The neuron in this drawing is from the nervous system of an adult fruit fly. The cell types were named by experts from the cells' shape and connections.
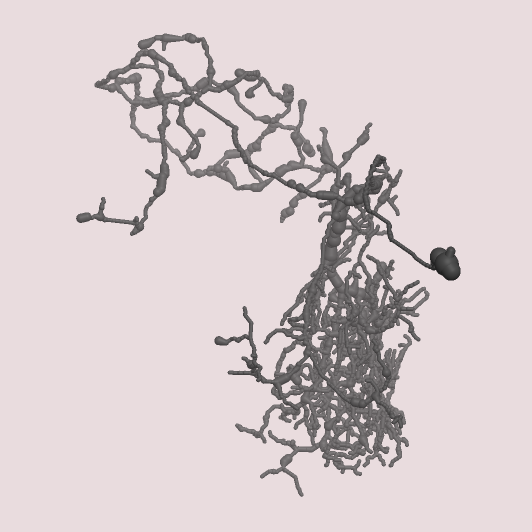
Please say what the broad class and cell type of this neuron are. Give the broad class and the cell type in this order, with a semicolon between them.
central-brain intrinsic neuron; PVLP139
